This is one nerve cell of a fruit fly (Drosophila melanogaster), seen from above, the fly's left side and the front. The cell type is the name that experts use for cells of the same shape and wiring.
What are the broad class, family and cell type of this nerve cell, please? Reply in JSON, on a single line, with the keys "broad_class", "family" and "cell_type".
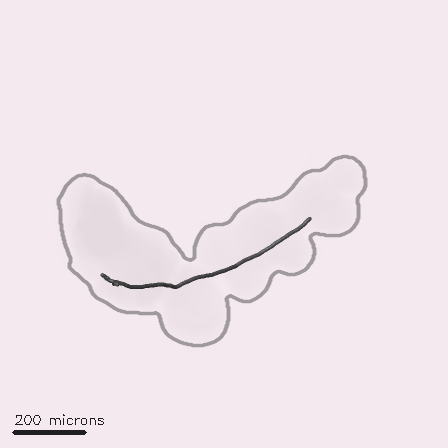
{"broad_class": "sensory neuron ascending to the brain", "family": "class gustatory", "cell_type": "LgAG2"}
